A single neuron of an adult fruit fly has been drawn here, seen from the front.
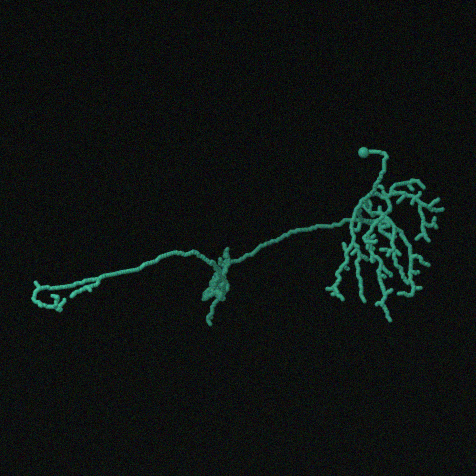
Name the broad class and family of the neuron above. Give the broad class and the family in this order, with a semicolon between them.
visual projection neuron; MeTu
